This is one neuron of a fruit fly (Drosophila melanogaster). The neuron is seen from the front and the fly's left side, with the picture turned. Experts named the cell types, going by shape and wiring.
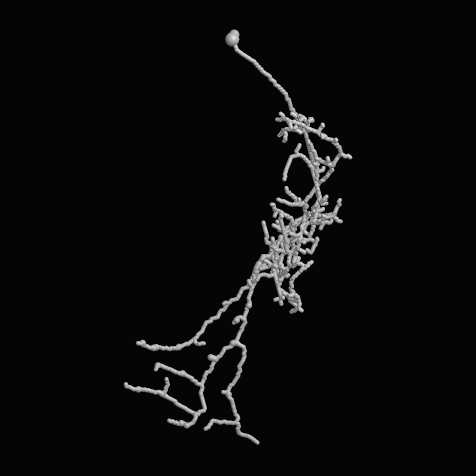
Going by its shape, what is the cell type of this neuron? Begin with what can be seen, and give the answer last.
Its cell body lies at the top of the picture. Dozens of branch ends can be seen. It is a central-brain intrinsic neuron. Its cell type is LHPV4c4.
